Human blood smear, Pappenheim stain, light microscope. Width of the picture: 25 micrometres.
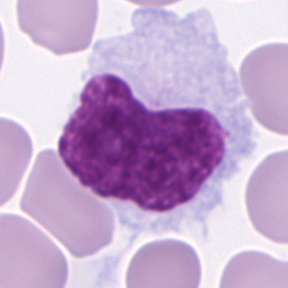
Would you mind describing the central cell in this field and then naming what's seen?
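Nucleus irregular, about 14 by 12 micrometres, notched in its upper edge. Cytoplasm plentiful, pale grey-blue, lying mostly above and to the right of the nucleus. Fine, faint, dust-like granules in the cytoplasm. Hairy cell.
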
